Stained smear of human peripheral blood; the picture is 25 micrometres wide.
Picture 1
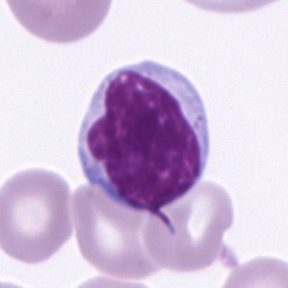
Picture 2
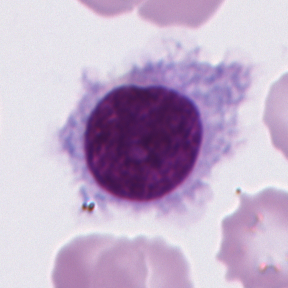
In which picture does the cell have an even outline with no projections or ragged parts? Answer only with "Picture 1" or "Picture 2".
Picture 1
